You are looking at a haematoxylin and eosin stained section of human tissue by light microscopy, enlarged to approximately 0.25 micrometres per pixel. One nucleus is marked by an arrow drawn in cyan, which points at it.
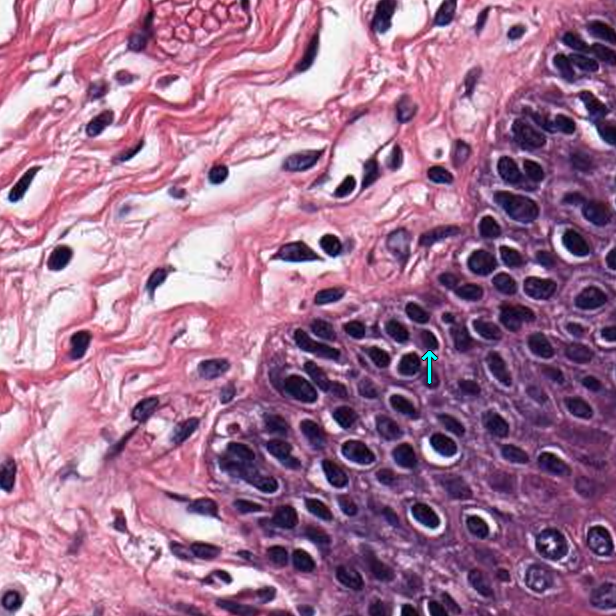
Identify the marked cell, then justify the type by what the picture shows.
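Squamous epithelial cell. The nucleus is oval and darkly stained, about the same size as the crowded nuclei around it. Only a thin rim of purplish cytoplasm surrounds the nucleus, so the nucleus fills most of the cell.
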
